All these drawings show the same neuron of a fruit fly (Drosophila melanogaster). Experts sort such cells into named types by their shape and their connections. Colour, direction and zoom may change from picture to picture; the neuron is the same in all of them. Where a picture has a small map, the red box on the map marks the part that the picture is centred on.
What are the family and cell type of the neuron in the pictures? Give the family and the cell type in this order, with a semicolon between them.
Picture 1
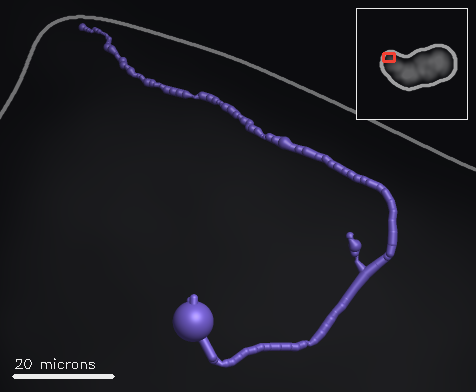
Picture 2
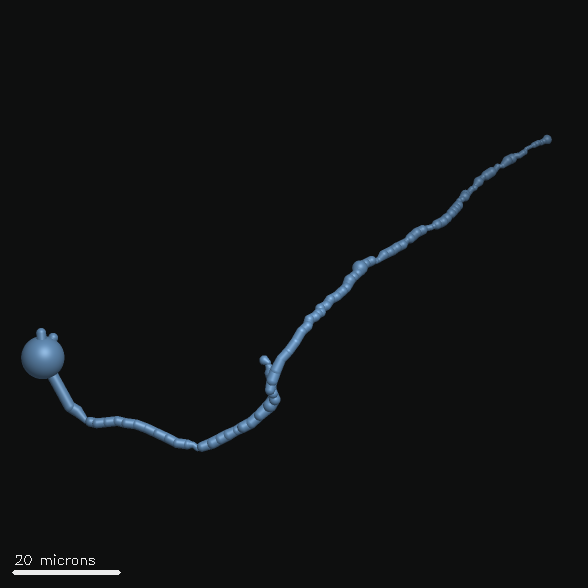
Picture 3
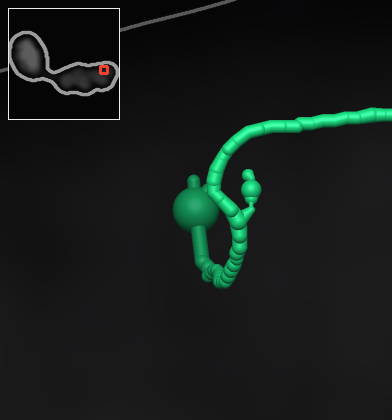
hemilineage 05B; CAPA_b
